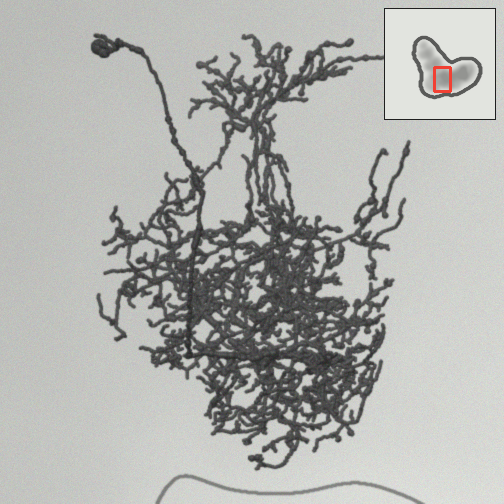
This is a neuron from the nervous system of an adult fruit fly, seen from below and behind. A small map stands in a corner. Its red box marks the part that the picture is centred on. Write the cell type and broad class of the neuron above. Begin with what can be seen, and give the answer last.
More than a hundred branch ends can be seen. As drawn here it is taller than it is wide. It is of cell type AVLP534. This is a central-brain intrinsic neuron.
